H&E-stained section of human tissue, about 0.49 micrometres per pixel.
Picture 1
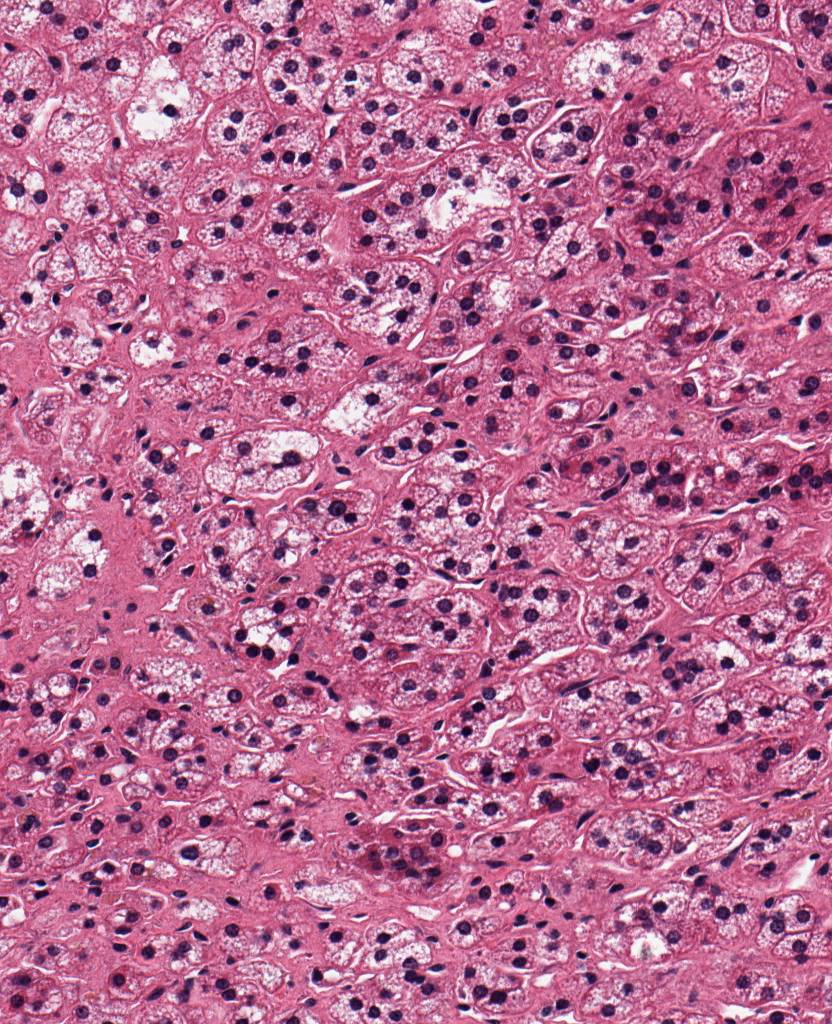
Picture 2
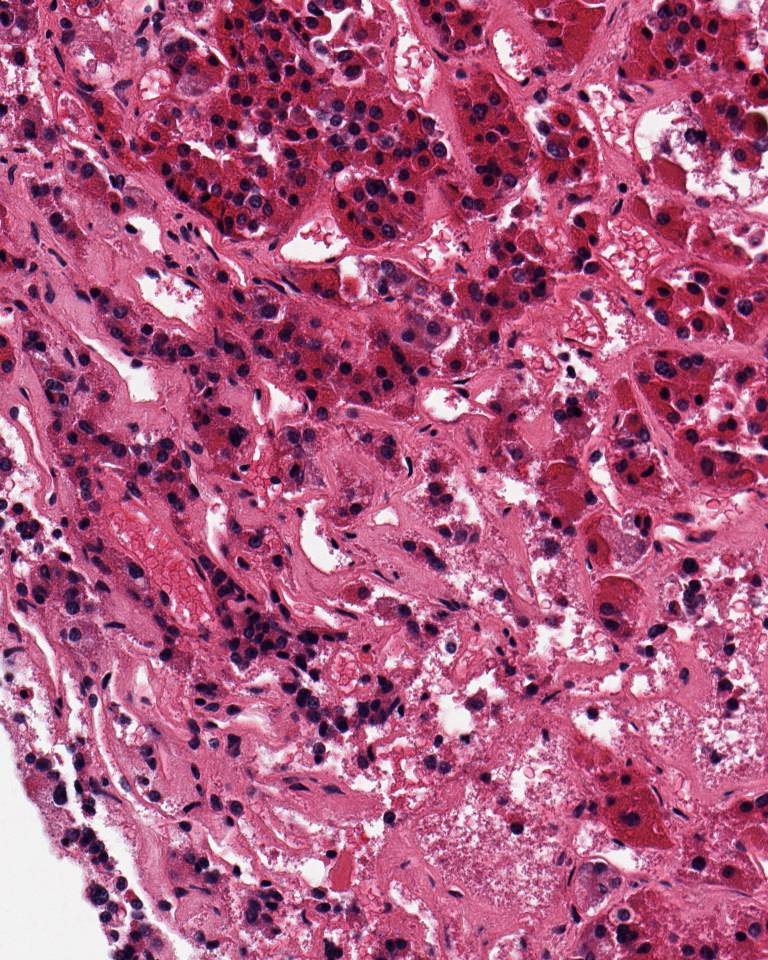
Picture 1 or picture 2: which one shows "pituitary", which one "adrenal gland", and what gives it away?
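Adrenal gland: picture 1. Pituitary: picture 2. Picture 1: many cells with pale, finely vacuolated, foamy cytoplasm; nest-cell nuclei small, round, dark, mostly one per cell. Some nests, especially toward the lower left, with more solid pink cytoplasm and few vacuoles. Scattered cells, most obvious in the upper left, with larger empty-looking clear vacuoles. Picture 2: polygonal cells in nests and short cords separated by pink fibrous bands, most crowded in the upper half and right side. Most with abundant deeply eosinophilic, finely granular cytoplasm; nuclei round, dark, central, mostly one per cell. Channel packed with red blood cells running obliquely at the left middle.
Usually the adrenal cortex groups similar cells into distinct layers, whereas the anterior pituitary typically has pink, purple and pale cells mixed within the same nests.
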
